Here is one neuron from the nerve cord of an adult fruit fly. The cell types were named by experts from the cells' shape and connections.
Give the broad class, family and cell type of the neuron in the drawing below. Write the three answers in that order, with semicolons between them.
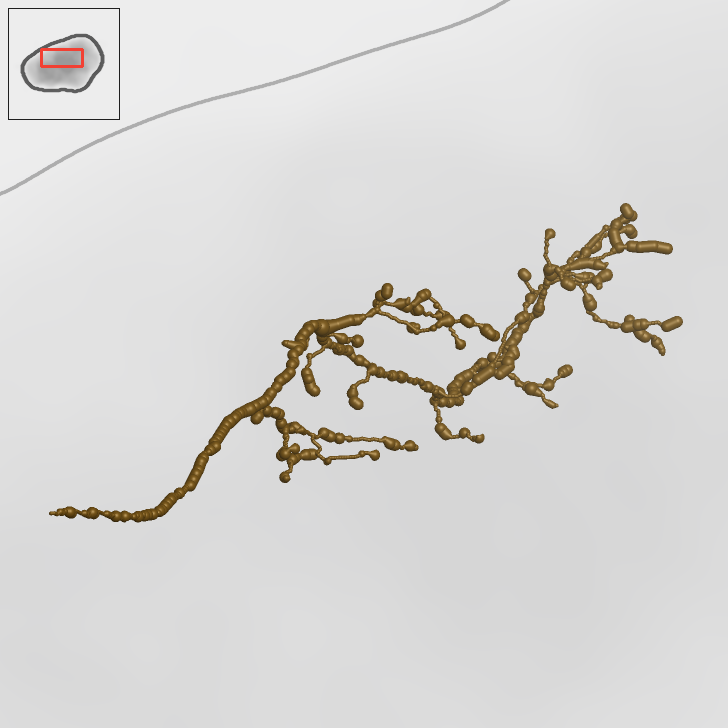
descending neuron; hemilineage MD3; DNg71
